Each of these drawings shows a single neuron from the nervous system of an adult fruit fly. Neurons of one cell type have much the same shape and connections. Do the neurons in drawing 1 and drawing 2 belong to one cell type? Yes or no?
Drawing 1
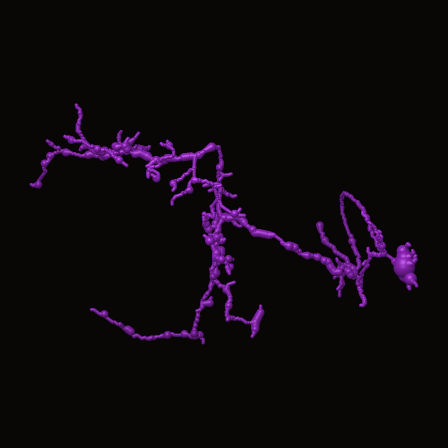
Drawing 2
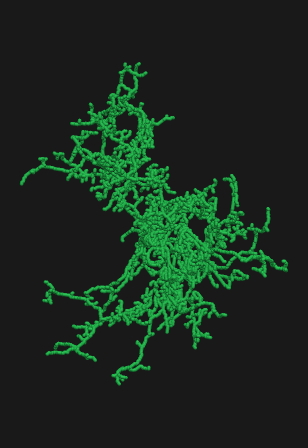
no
